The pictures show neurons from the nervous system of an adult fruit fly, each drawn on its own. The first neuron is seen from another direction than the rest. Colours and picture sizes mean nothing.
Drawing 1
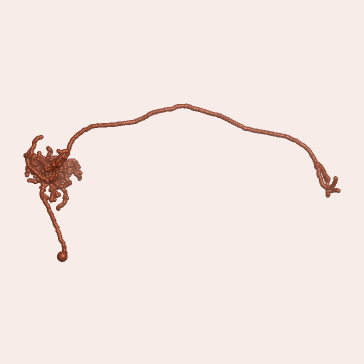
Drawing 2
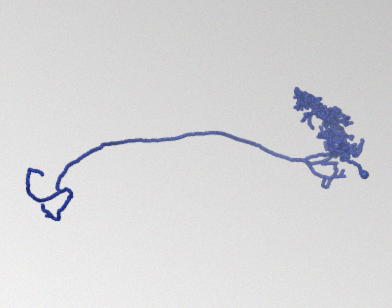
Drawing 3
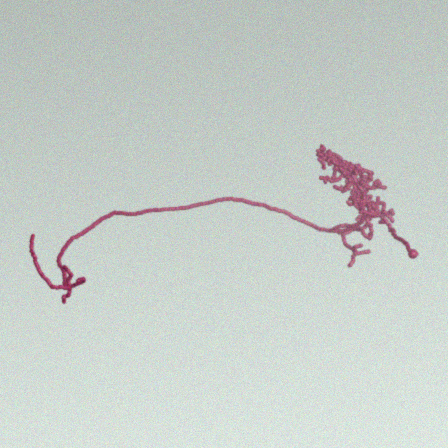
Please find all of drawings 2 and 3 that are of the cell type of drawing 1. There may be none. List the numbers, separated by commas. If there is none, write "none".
2, 3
